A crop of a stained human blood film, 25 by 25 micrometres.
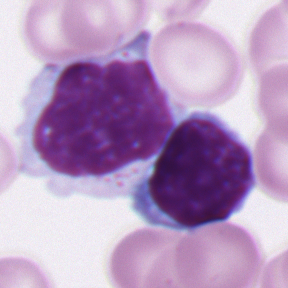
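Typical lymphocyte: the nucleus fills most of the cell, its chromatin stained dark purple with a few small pale spots. The cytoplasm is pale grey-blue. The outline is irregular, drawn out into a pointed cytoplasmic tip at the upper right.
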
